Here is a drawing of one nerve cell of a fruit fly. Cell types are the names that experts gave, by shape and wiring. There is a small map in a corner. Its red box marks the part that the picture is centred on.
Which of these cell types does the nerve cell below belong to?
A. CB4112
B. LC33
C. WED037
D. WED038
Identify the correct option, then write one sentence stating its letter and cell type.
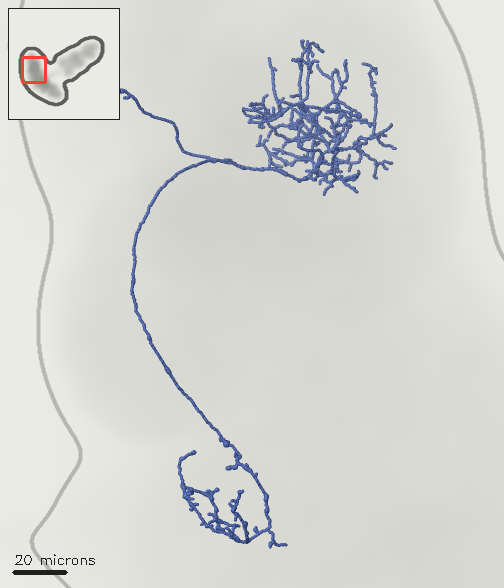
Option B names LC33, the type of cell that the nerve cell is.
